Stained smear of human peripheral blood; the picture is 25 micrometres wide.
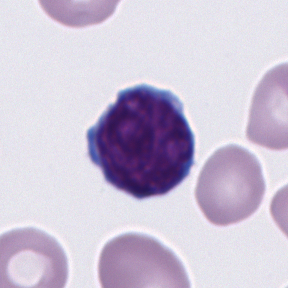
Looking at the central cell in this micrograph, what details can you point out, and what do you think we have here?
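Seen here is a cell about 10 micrometres across, roughly 1.5 times as wide as a red cell lying whole in the picture. Its nucleus, about 9 micrometres across, is round in outline and forms a single undivided mass with no lobes. The chromatin is dark purple and coarsely clumped, with paler patches between the clumps. Cytoplasm forms only a narrow rim around the nucleus, most visible along the left edge of the cell. The cell is a typical lymphocyte.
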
